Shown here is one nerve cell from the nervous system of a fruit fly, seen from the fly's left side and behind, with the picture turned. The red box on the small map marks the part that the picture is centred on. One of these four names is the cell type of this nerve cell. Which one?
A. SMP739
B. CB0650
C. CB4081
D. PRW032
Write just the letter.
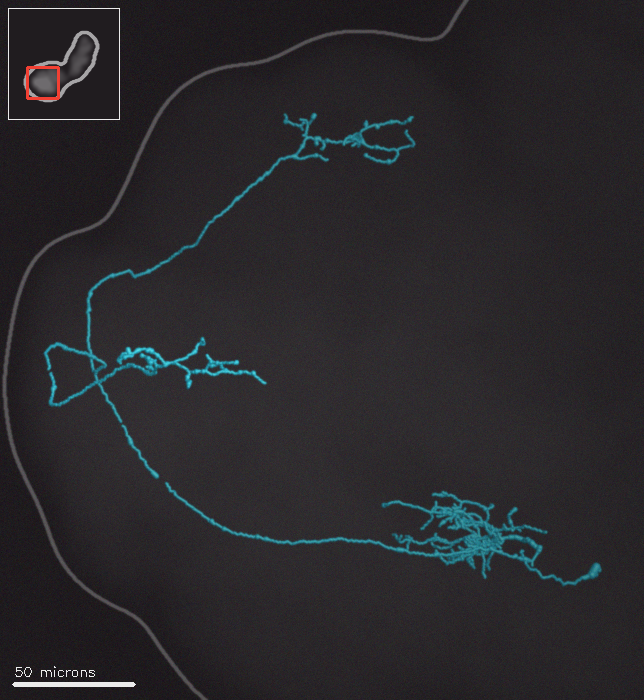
B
